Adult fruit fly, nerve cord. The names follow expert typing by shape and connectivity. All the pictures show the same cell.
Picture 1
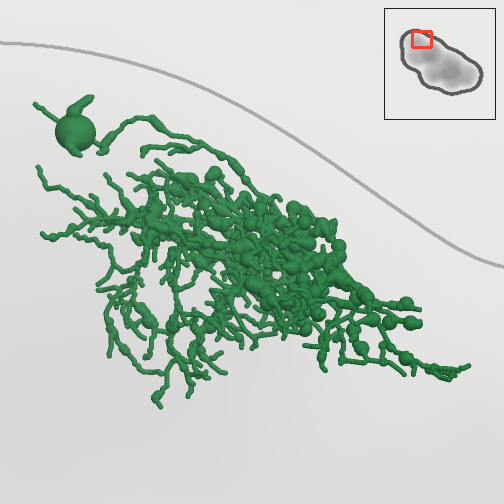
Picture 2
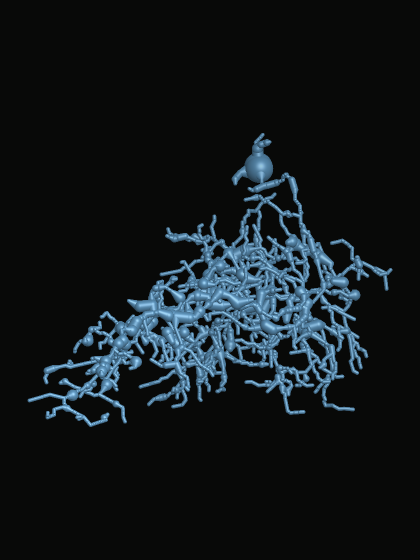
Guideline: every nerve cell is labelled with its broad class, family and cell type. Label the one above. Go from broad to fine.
nerve-cord intrinsic neuron; hemilineage 19A; IN19A099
